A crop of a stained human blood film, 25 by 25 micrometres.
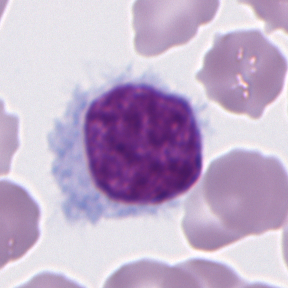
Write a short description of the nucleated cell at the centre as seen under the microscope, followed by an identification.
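Around the cell's margin, fine hair-like projections extend from the pale blue cytoplasm. The nucleus is round in outline, about 11 micrometres across, with no lobes or indentation. Its chromatin is clumped into darker patches with paler areas between. This is a hairy cell.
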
